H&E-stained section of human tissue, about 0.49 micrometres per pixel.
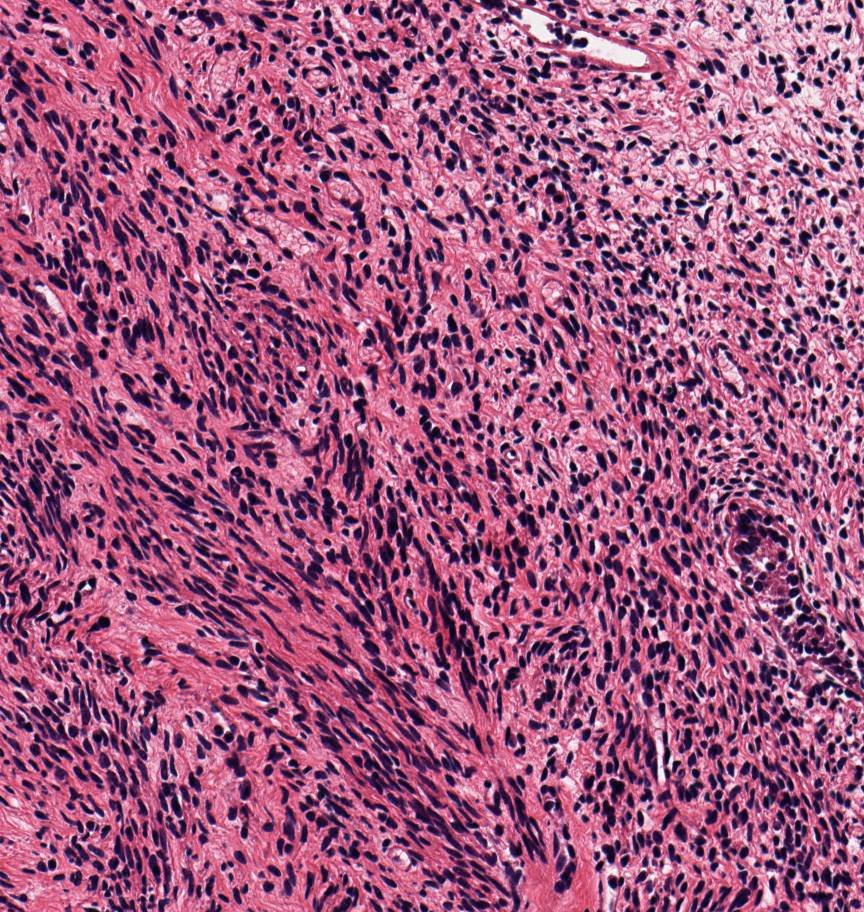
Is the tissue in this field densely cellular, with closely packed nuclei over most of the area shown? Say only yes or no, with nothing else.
Yes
